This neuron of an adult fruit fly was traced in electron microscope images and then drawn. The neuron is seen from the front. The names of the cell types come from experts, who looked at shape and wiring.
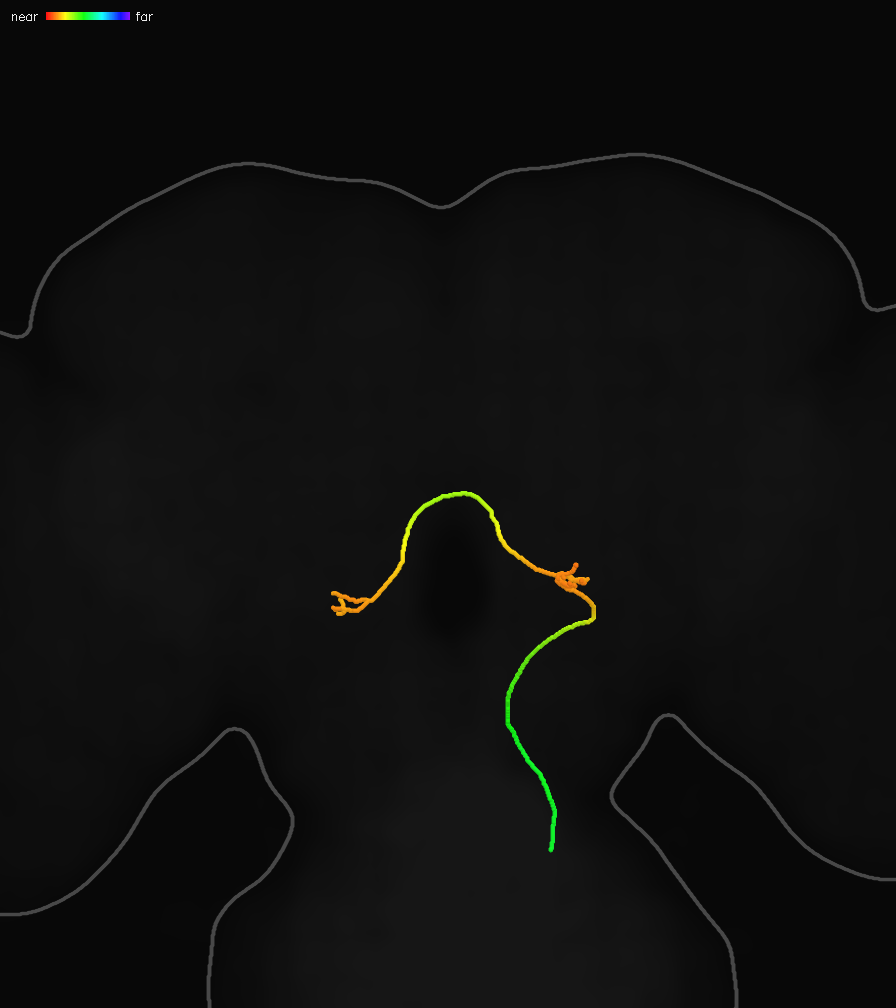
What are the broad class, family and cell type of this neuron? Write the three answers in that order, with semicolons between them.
sensory neuron entering the brain; class olfactory; ORN_VA4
